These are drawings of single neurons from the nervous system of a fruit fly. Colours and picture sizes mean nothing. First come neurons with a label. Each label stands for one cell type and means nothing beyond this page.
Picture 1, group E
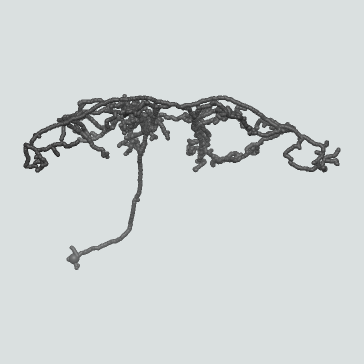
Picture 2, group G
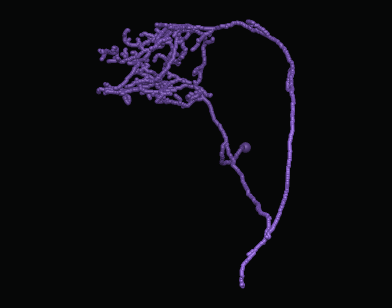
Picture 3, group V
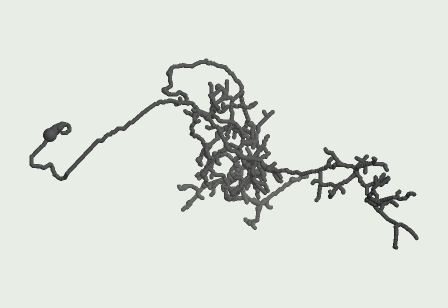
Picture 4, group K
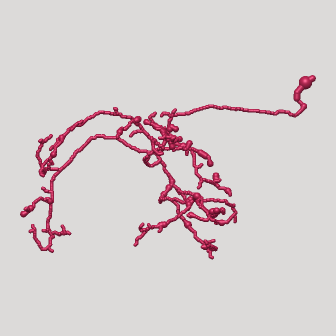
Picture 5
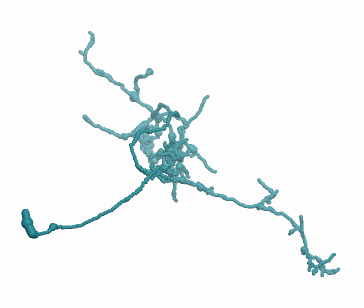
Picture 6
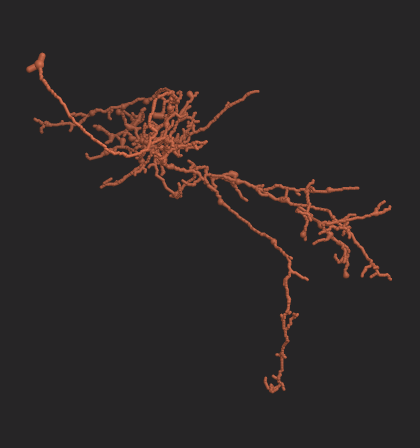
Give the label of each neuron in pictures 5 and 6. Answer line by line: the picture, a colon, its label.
5: group V
6: group V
